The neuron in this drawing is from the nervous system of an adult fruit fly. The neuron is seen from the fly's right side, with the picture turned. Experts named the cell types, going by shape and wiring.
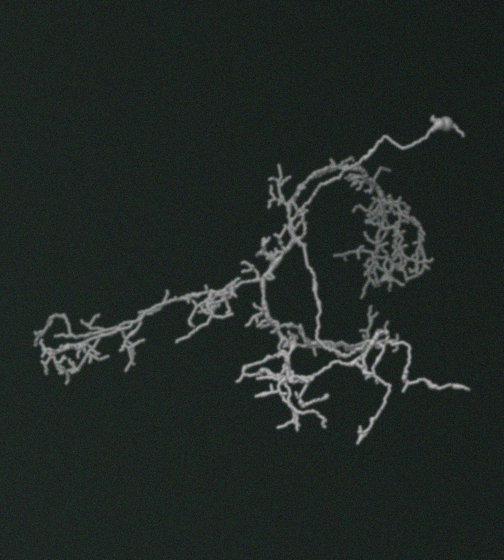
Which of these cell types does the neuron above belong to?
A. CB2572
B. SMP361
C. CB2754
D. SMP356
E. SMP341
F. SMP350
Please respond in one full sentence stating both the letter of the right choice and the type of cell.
Under cell type, the neuron is listed as SMP341, option E.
